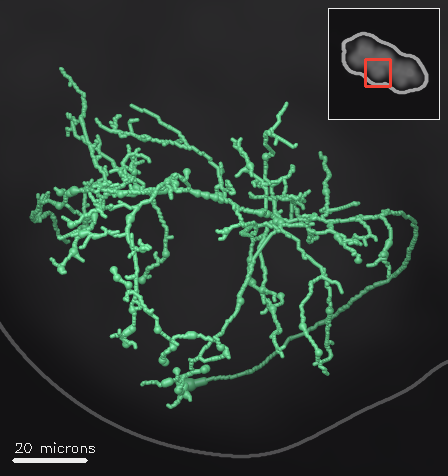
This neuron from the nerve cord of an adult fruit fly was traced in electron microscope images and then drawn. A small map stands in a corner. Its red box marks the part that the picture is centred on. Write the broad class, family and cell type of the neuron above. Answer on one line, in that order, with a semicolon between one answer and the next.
nerve-cord intrinsic neuron; hemilineage 04B; IN04B081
